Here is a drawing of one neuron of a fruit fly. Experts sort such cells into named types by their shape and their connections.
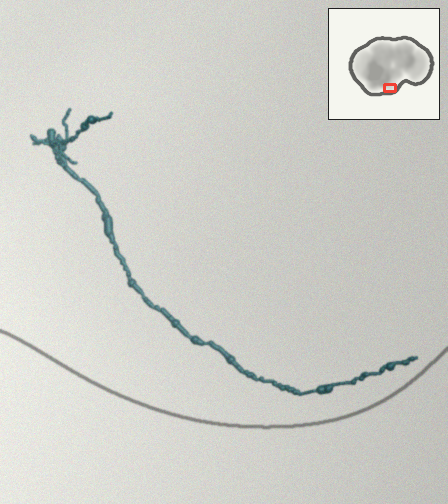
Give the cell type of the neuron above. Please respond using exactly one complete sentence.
Under the cell type SNta20 falls this neuron.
